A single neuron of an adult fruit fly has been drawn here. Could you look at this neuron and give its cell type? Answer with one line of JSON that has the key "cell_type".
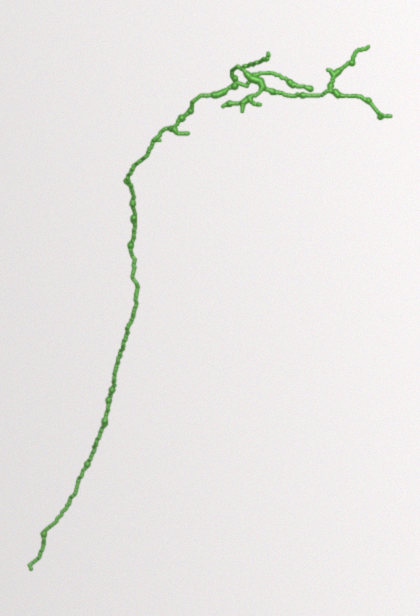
{"cell_type": "JO-EV3"}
